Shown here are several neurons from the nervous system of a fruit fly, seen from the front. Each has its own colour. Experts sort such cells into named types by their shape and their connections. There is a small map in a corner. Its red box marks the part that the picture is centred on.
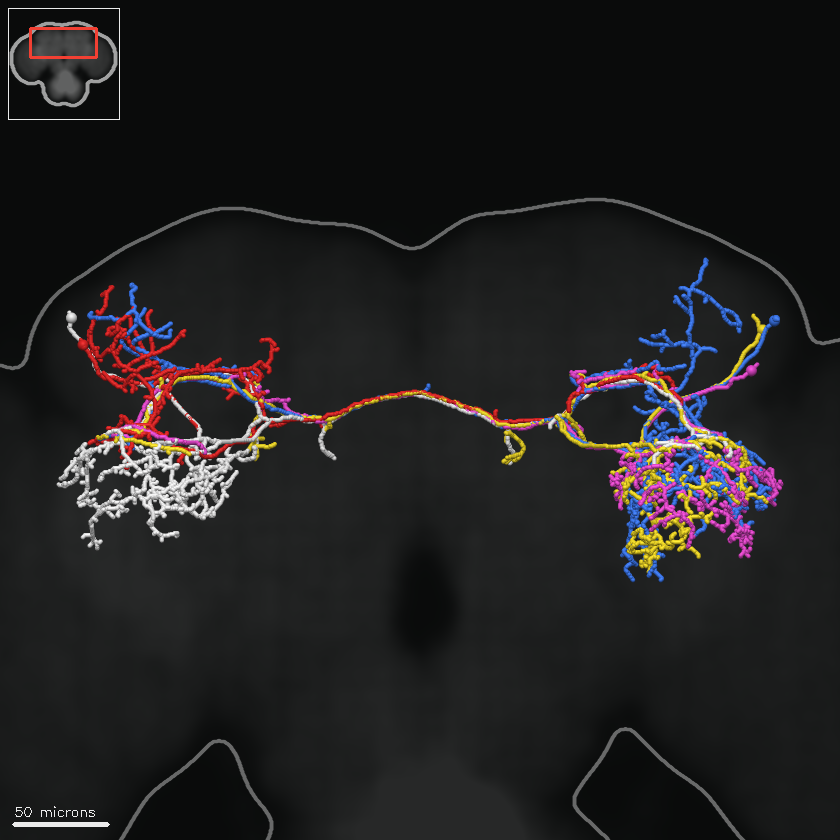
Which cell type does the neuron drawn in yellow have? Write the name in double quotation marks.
"CB1911"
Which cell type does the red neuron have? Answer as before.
"AVLP063"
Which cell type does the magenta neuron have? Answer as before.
"CB3569"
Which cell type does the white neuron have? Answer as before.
"CB3629"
